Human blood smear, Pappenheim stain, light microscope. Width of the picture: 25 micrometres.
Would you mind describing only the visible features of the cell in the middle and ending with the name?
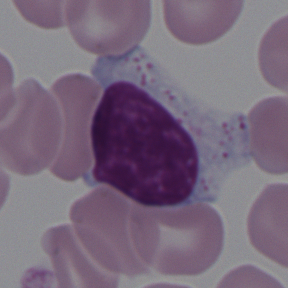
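Starting with position, the nucleus sits off-centre toward the left side of the cell. Its outline is oval. Checking the chromatin, it is dense and dark purple with small paler patches. Turning to the cytoplasm, it is widest on the right side of the nucleus and holds small, scattered reddish-purple granules. Finally, this is a large granular lymphocyte.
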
